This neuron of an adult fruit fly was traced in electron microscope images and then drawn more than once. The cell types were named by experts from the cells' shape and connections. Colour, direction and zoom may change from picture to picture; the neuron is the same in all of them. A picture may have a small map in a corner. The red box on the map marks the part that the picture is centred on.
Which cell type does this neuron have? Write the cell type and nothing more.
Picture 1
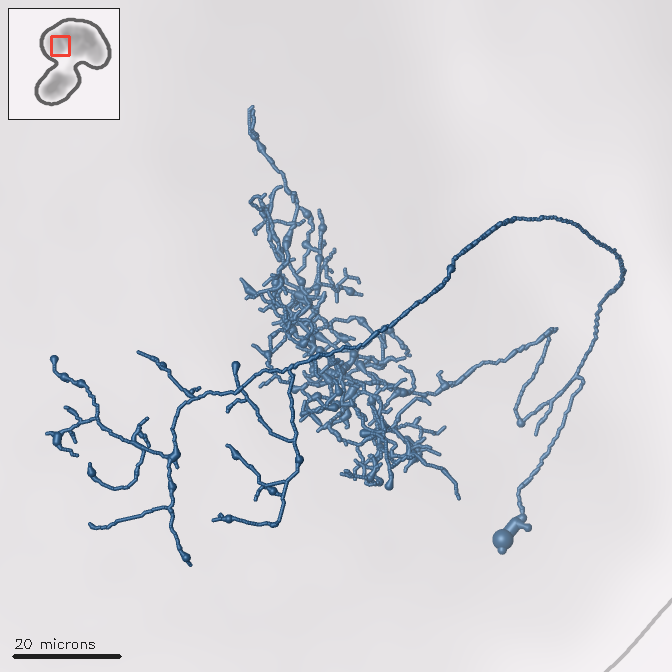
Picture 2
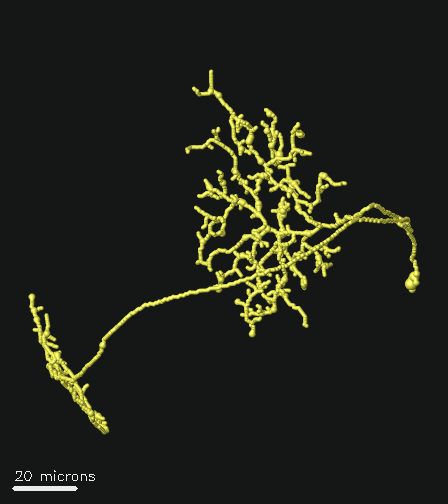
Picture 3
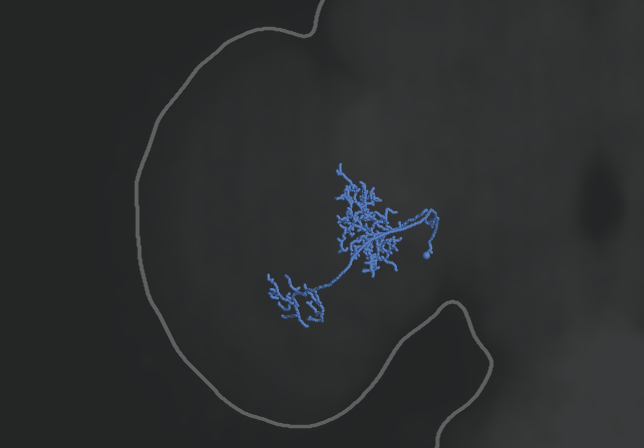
MeLo12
